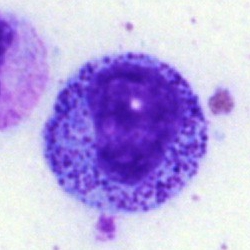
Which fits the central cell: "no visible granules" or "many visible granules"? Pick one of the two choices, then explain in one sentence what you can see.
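Many visible granules. Many granules are scattered throughout the cytoplasm.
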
